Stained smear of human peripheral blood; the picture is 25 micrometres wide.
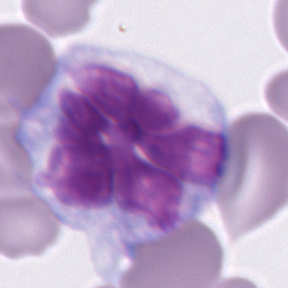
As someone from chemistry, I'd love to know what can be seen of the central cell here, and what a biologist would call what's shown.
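Deep clefts cut the nucleus into several lobes set around its centre, like a cloverleaf, with the clefts meeting near the middle. No granules show in the cytoplasm, and the outline is irregular, with a pale cytoplasmic bulge at its lower edge. That's a monocyte.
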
